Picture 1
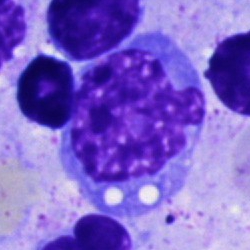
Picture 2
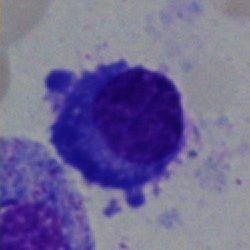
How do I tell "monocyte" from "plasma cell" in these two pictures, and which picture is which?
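Picture 1 contains a monocyte; picture 2 contains a plasma cell. The outlines differ: the monocyte is smooth and roughly oval, whereas the plasma cell is irregular, with several small blebs protruding from its surface, the largest, rounded one at the upper left. In the monocyte the nucleus has an irregular, knobby outline with bulges along its right side.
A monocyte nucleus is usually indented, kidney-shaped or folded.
Its chromatin is coarsely clumped, with many small pale spots between dark purple clumps. The plasma cell's cytoplasm stains deep blue.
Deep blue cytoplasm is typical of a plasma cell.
No granules are visible in the monocyte's cytoplasm, and no distinct granules in the plasma cell's. The surroundings differ too: a smaller, densely dark-staining cell touches the monocyte on its left, while part of another cell with purple-speckled cytoplasm lies at the lower left corner of picture 2.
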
